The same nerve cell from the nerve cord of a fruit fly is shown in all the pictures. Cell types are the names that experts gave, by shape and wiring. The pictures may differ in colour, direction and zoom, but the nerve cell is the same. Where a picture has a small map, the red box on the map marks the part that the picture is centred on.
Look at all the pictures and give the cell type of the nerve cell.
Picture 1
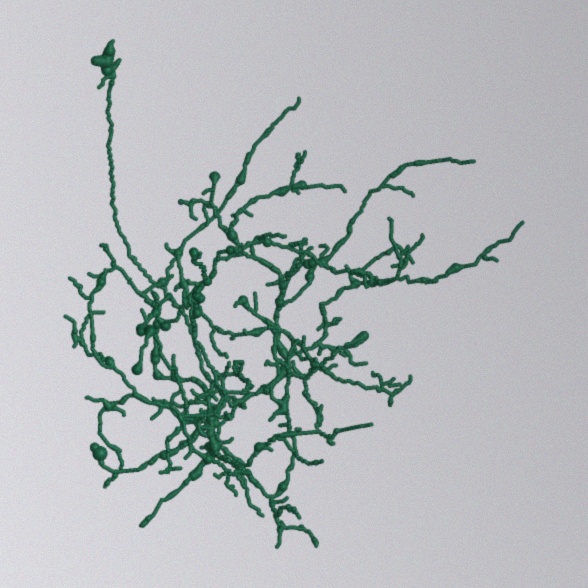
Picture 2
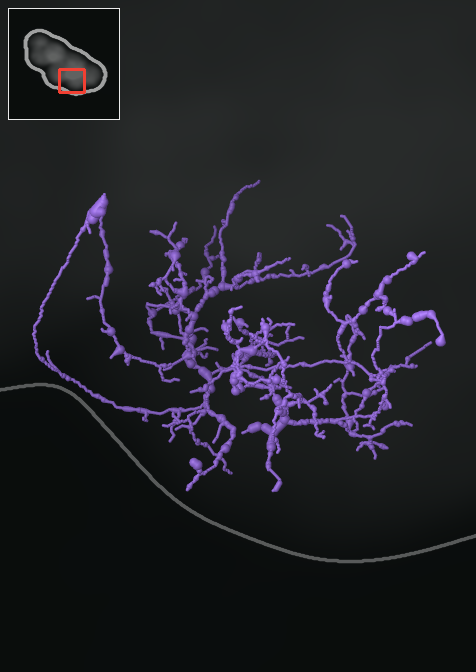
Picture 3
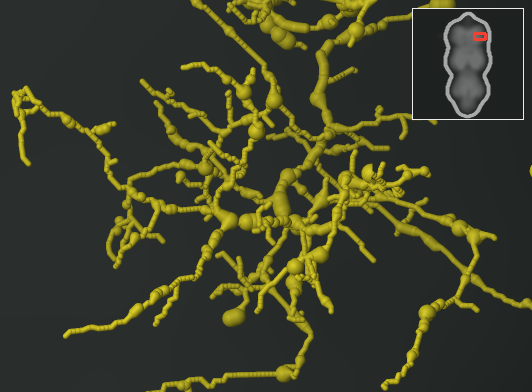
IN21A042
